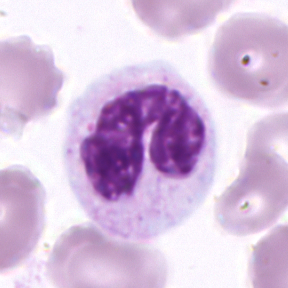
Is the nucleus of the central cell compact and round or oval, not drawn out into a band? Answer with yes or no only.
No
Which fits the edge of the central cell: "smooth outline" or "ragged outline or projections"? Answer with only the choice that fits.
Smooth outline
